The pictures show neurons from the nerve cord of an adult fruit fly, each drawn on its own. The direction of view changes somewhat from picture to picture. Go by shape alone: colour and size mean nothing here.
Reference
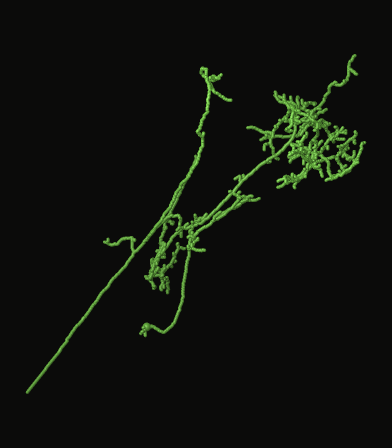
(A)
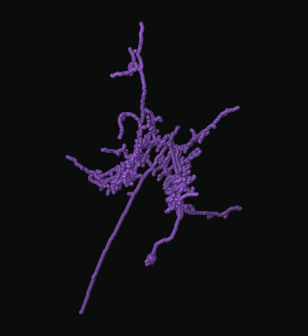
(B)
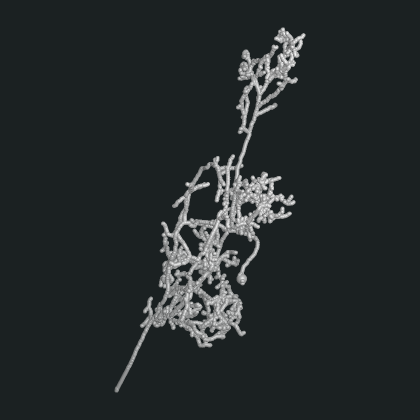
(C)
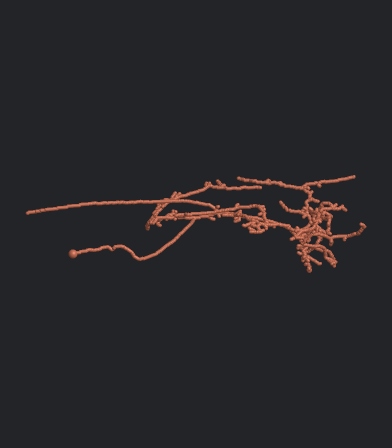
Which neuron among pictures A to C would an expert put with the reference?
C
